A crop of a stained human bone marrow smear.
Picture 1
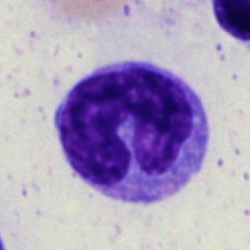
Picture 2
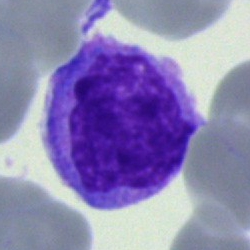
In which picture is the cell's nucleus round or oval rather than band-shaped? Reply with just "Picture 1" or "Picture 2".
Picture 2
